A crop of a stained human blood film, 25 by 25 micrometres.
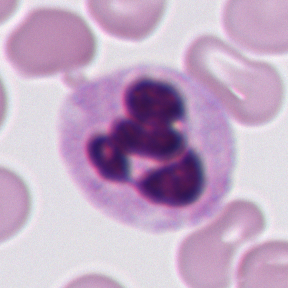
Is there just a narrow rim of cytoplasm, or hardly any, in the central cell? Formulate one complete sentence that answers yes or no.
No, it is abundant cytoplasm that surrounds its nucleus.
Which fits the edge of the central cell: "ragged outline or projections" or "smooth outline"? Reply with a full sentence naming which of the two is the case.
This cell's outline is not rough but smooth.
